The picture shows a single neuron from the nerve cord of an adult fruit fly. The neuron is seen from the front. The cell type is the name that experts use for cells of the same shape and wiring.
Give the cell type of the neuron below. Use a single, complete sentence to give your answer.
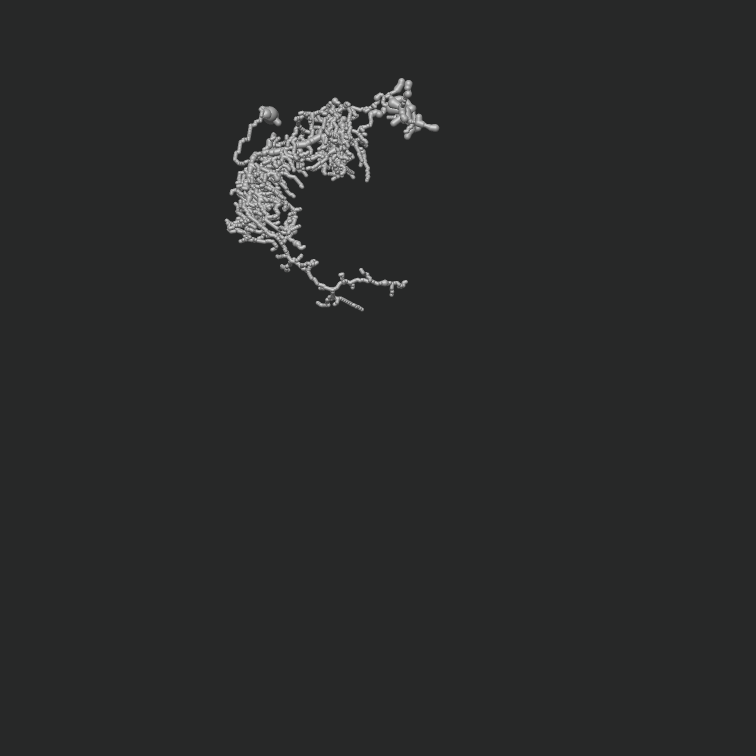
As its cell type, this neuron has IN19B068.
